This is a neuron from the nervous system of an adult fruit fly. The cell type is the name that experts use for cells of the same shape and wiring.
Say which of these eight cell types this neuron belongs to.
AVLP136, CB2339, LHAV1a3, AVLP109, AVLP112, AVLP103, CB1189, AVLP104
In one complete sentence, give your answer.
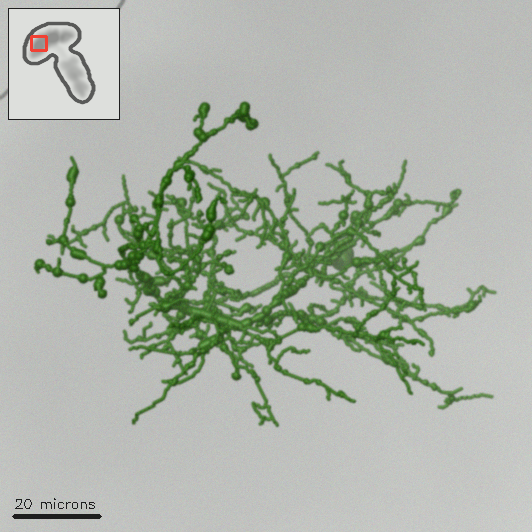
This neuron falls under the cell type AVLP109.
